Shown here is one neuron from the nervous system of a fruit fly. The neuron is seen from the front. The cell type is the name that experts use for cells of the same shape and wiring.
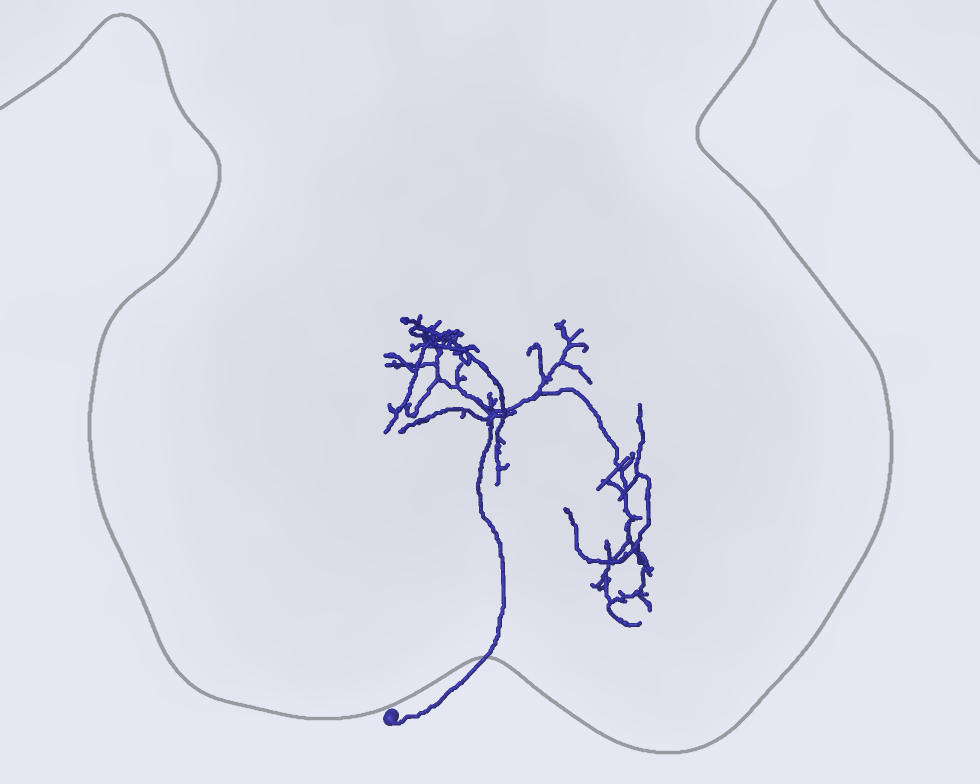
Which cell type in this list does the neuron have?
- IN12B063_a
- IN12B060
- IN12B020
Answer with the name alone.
IN12B063_a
